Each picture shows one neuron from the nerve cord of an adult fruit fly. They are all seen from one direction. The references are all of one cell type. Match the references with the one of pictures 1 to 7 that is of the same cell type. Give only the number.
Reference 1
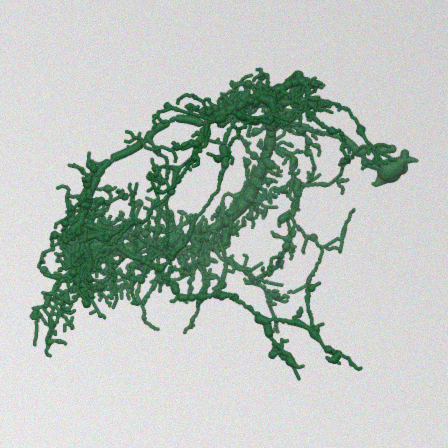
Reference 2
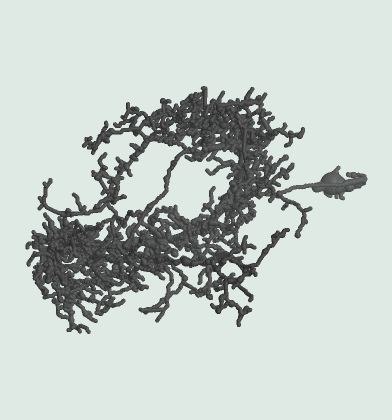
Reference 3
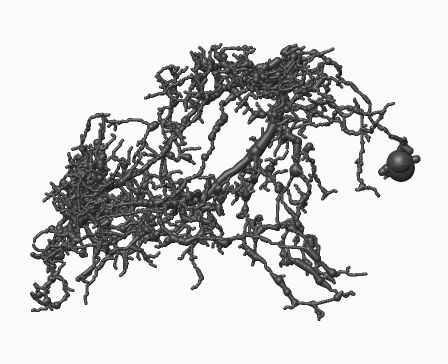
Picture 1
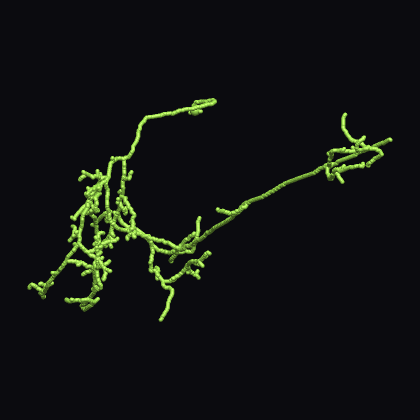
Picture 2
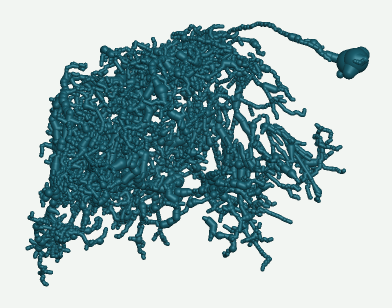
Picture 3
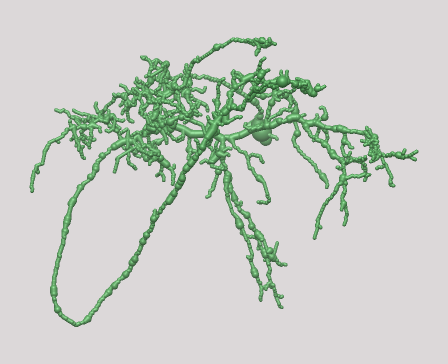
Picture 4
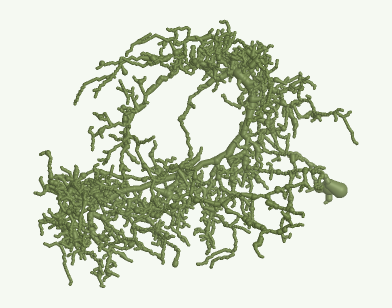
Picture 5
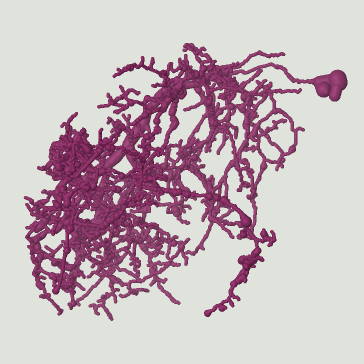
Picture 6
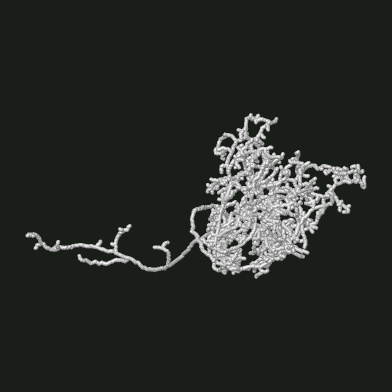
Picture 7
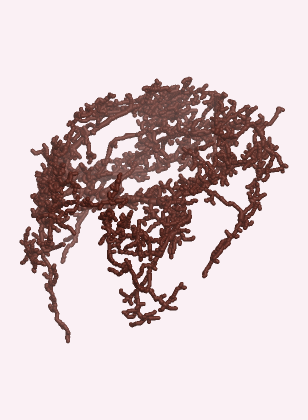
4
